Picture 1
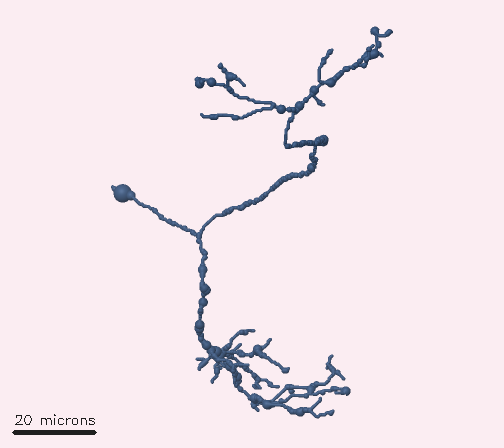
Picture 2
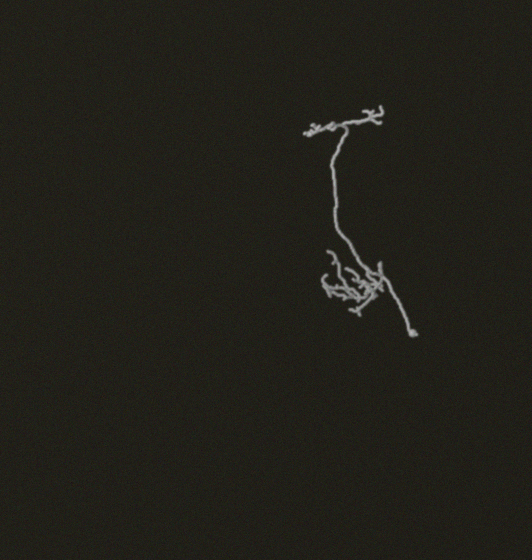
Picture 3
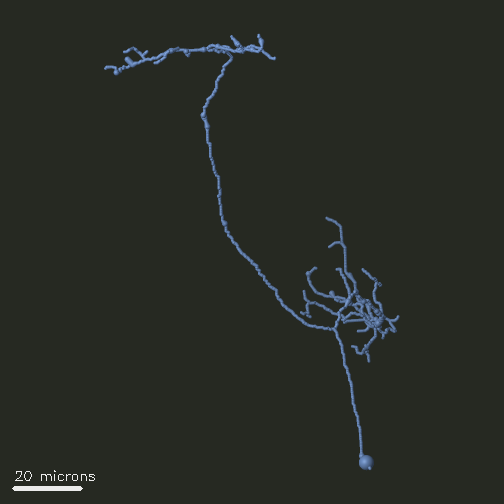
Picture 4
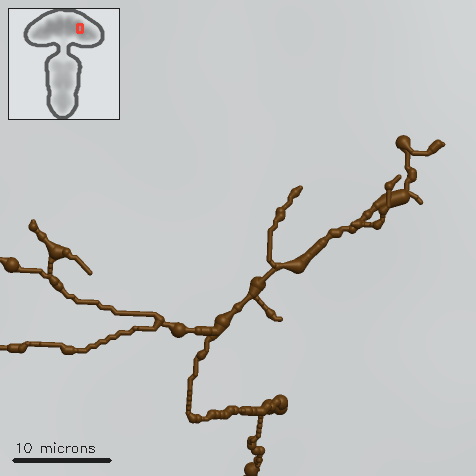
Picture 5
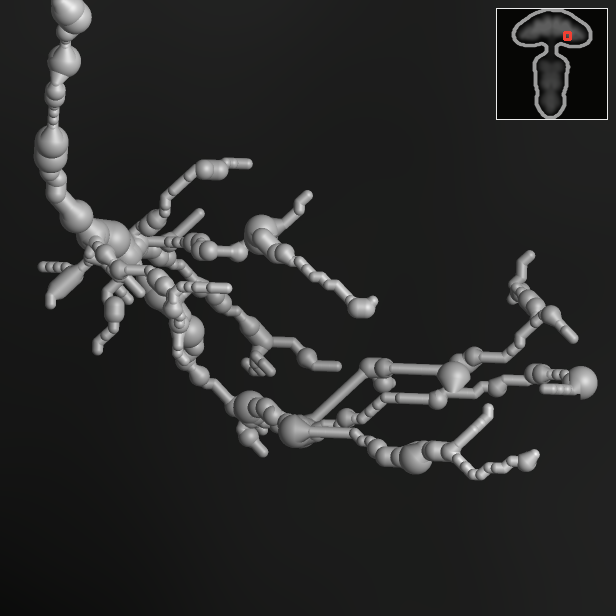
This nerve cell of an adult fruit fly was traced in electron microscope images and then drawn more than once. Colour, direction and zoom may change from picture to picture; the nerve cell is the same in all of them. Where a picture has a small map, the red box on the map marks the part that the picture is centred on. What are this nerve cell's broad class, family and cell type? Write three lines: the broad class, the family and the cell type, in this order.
visual projection neuron
hemilineage VPNv2
LC16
